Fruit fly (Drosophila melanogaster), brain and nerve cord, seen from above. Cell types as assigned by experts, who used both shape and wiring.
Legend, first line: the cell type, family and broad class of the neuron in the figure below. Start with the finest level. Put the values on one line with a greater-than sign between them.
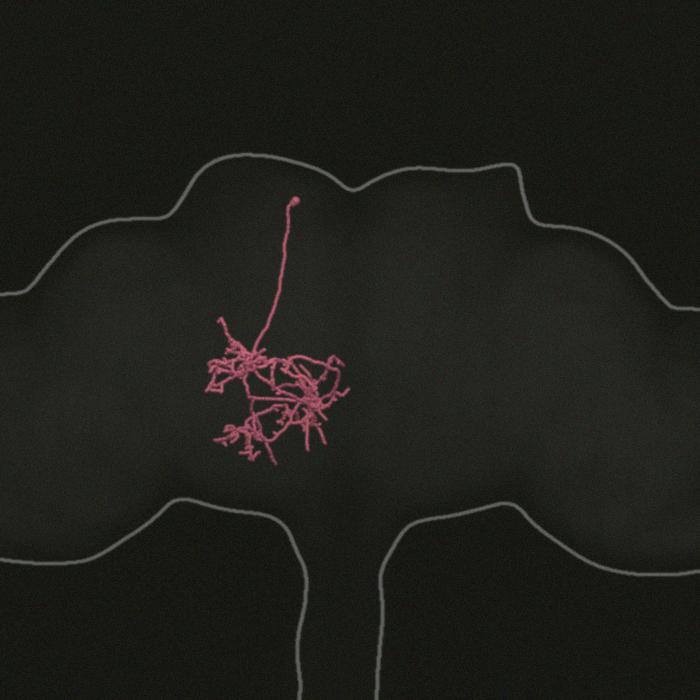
CL118 > hemilineage PSa1 > central-brain intrinsic neuron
